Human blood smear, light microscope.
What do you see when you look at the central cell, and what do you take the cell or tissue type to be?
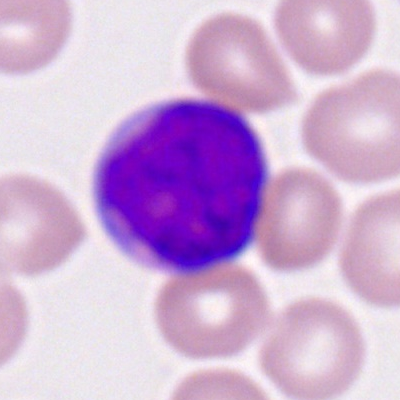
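Start with the outline: see how round and smooth it is. Now look at the cytoplasm, just a scant rim of pale blue. Follow the left edge of the cell, where that rim shows most clearly. You won't find any granules in it. What you're looking at is a myeloblast.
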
